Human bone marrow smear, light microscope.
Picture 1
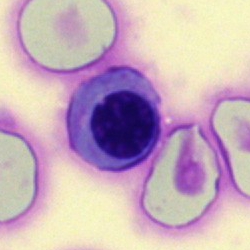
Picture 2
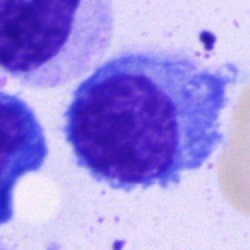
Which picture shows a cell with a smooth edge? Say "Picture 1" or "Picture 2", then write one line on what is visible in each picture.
Picture 1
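In picture 1: The cell outline is roughly round with a smooth edge.
In picture 2: The lower edge of the cell is ragged with small knobbly projections.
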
